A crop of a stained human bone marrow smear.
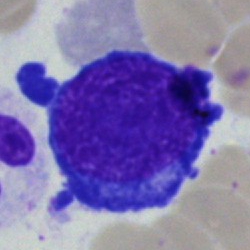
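Proerythroblast, central cell; stained human bone marrow smear. Outline roughly round, margin irregular and bumpy. A large rounded bleb protrudes from the upper left of the cell. A paler zone in the cytoplasm lies below the nucleus. No distinct granules are seen in the cytoplasm.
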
